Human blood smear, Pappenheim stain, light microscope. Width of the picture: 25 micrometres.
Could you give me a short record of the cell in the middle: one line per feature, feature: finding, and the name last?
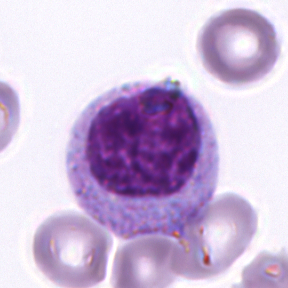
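Outline: smooth and round
Nucleus: single mass, no lobes
Granules: fine, scattered throughout the cytoplasm
Vacuoles: none in the cytoplasm
Name: myelocyte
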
